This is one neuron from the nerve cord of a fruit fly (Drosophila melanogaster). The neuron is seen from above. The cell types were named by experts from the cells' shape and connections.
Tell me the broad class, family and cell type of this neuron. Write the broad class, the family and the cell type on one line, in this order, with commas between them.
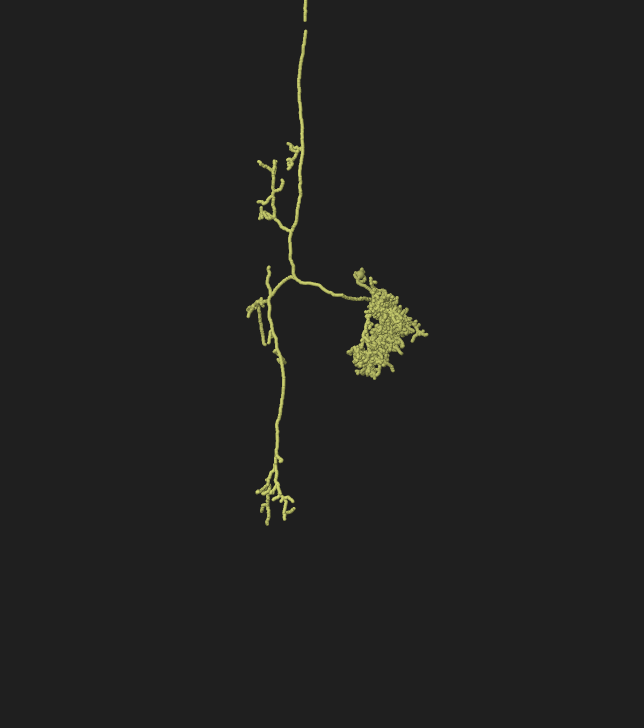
ascending neuron, hemilineage 07B, AN07B013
